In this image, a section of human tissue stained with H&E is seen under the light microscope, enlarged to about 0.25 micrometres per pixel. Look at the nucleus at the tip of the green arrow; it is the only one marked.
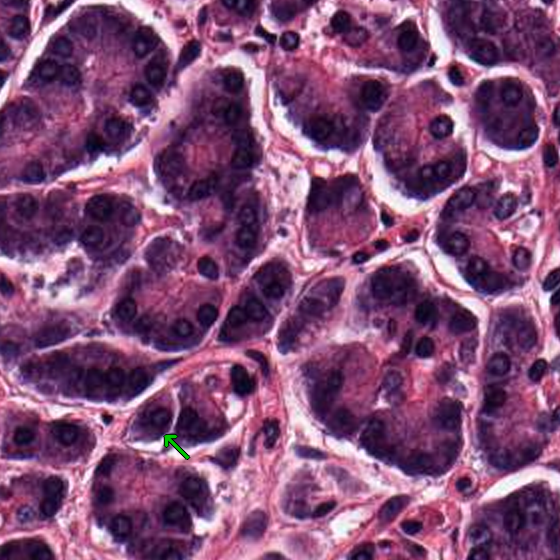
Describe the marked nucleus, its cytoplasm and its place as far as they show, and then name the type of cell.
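The nucleus is round and about the same size as the nuclei of the neighbouring cells. The cytoplasm is deep purple and fills a wedge-shaped cell body, with more cytoplasm than nucleus. It sits at the edge of a small cluster of similar cells, bordered by thin pink fibrous strands and a narrow clear space. The marked nucleus belongs to a pancreatic acinar cell.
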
